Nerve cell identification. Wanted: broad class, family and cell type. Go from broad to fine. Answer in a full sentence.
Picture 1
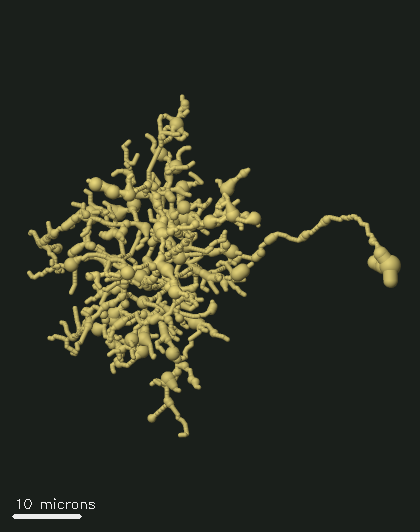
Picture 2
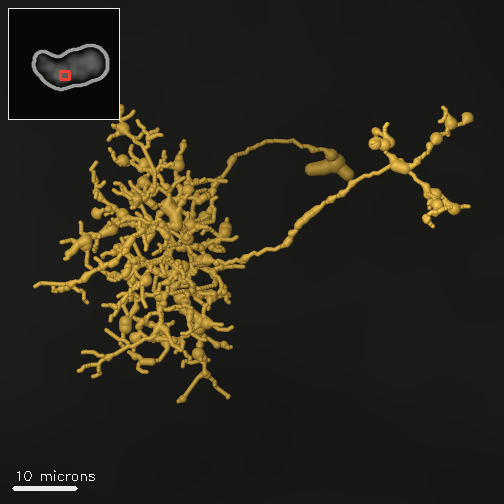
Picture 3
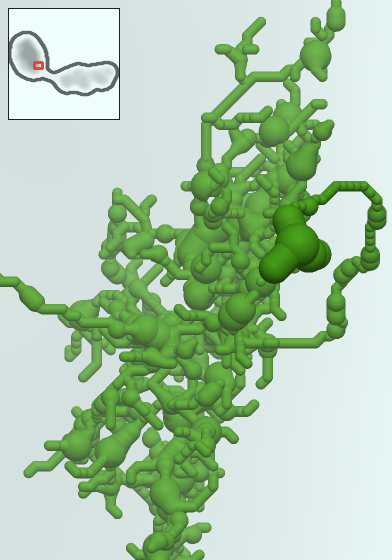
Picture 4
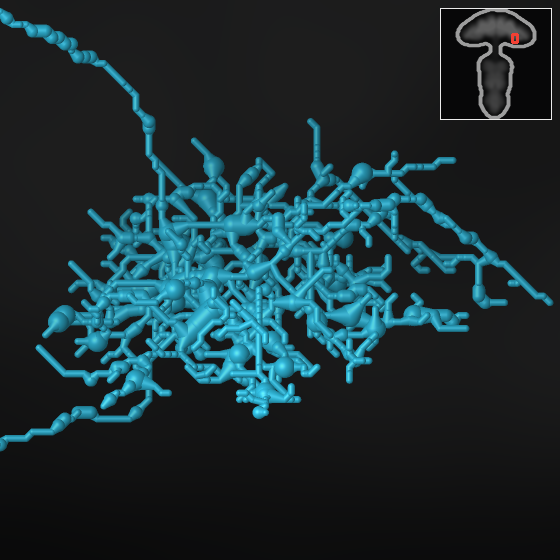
An optic-lobe intrinsic neuron of the Tlp family, type Tlp13.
